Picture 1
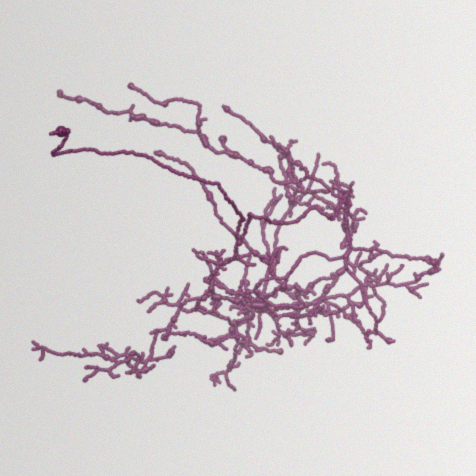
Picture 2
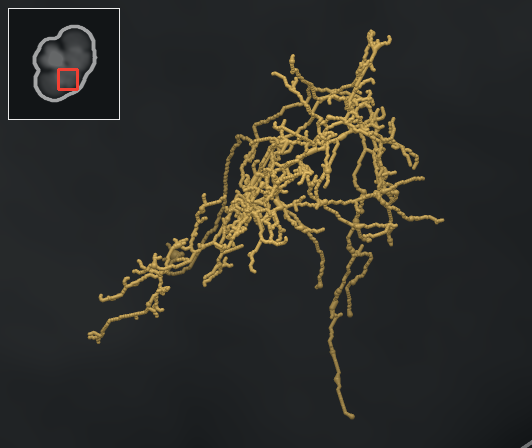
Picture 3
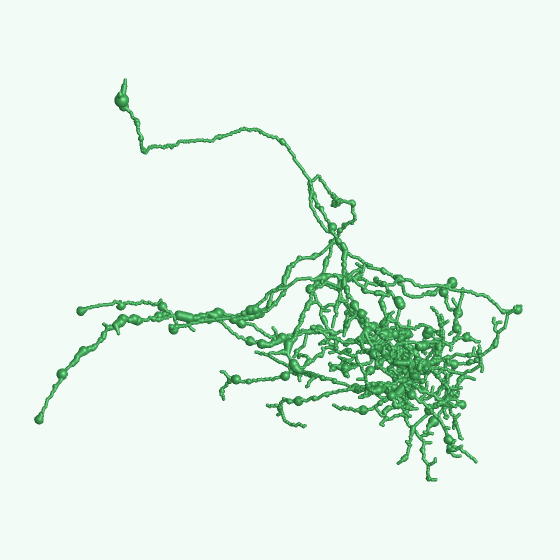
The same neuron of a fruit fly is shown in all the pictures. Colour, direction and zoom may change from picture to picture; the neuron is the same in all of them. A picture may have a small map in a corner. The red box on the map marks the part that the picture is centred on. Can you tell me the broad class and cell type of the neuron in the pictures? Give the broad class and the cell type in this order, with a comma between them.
central-brain intrinsic neuron, CL096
